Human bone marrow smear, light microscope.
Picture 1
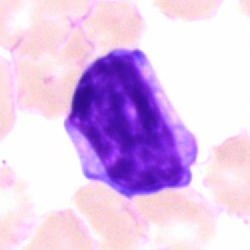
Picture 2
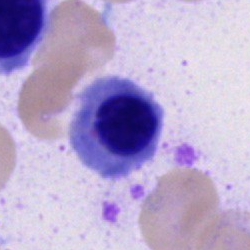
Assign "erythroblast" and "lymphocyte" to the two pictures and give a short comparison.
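Picture 1: lymphocyte. Picture 2: erythroblast. Outline: angular with several fairly straight edges in picture 1; roughly round with a slightly irregular edge in picture 2. Nucleus: in picture 1, one unlobed mass filling most of the cell; in picture 2, off-centre toward the upper right, with dense, very dark purple chromatin and no nucleoli visible.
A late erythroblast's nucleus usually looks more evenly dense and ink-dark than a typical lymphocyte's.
Cytoplasm: a scant, pale lilac-blue rim in picture 1; a moderate blue rim in picture 2, widest on the lower left.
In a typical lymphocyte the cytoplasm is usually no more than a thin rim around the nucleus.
Granules: none visible in either cell.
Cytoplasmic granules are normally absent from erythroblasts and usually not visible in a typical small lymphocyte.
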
